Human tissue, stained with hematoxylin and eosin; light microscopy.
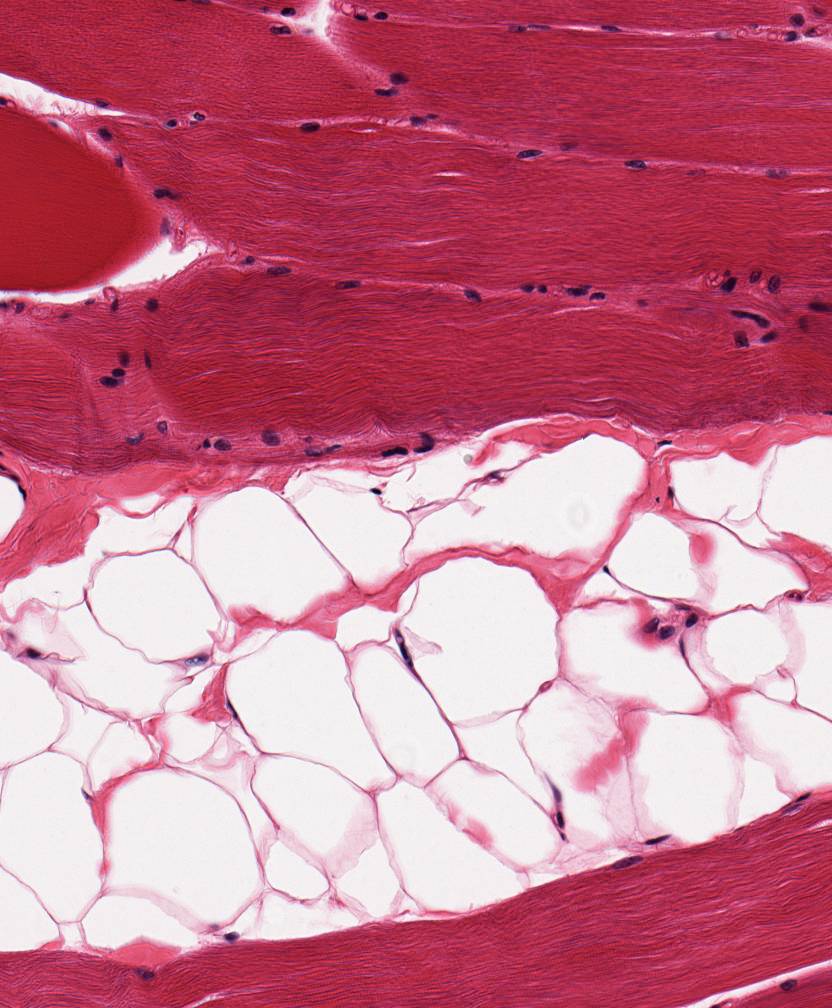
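Skeletal muscle: the muscle nuclei, I notice, are small, dark and elongated, sitting at the fibre edges rather than centrally. I can make out fine lines running lengthwise along the fibres within the pink muscle cytoplasm. The adipocytes show up as large empty clear spaces divided by thin pink septa, their few nuclei flattened against the cell rims.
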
